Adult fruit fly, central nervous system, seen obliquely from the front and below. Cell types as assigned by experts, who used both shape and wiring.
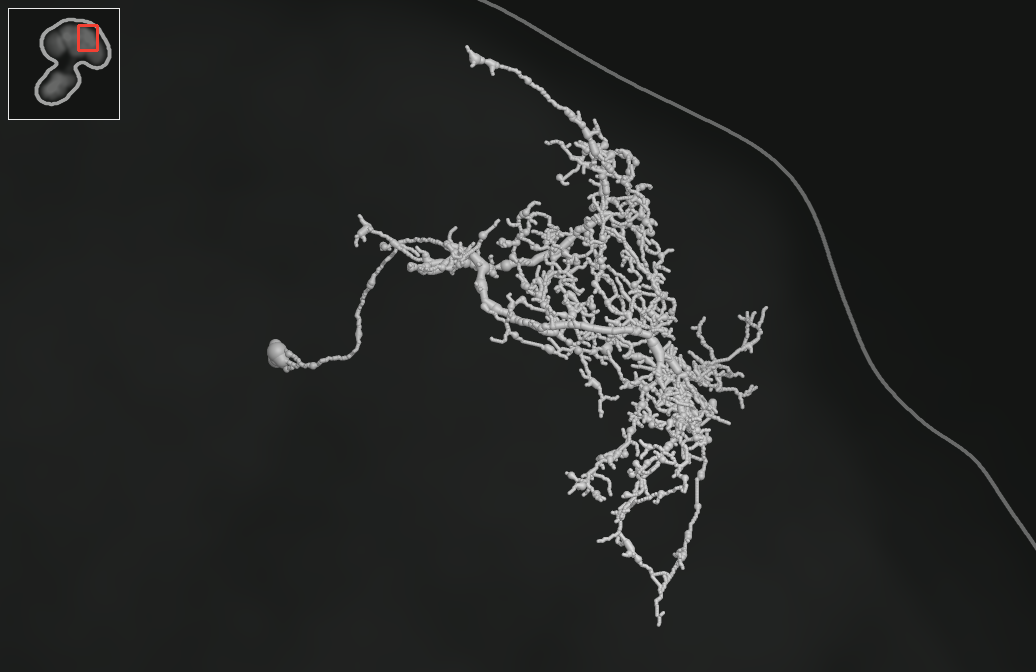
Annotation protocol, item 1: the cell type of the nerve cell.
AVLP757m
